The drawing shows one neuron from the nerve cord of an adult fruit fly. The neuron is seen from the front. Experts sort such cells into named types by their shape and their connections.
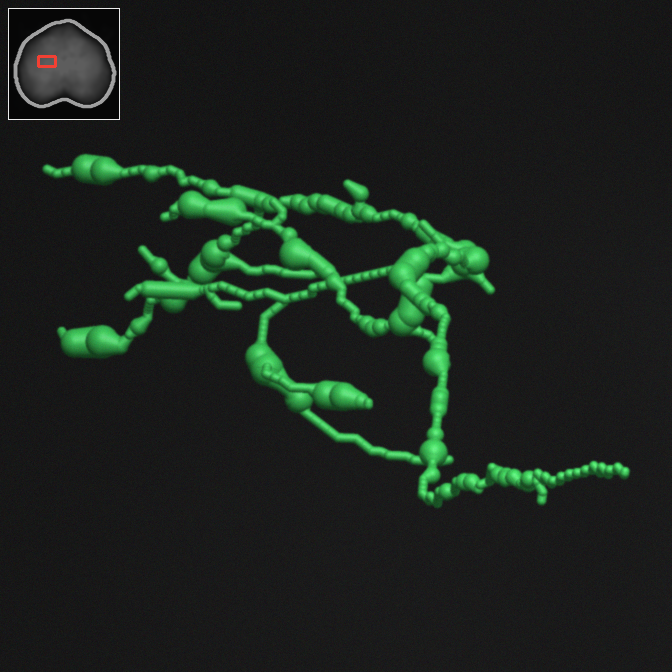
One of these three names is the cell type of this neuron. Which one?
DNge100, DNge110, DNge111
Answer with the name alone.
DNge100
